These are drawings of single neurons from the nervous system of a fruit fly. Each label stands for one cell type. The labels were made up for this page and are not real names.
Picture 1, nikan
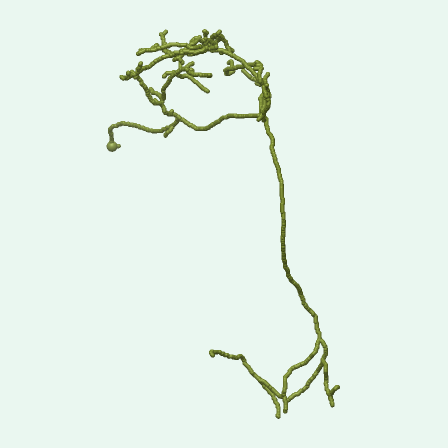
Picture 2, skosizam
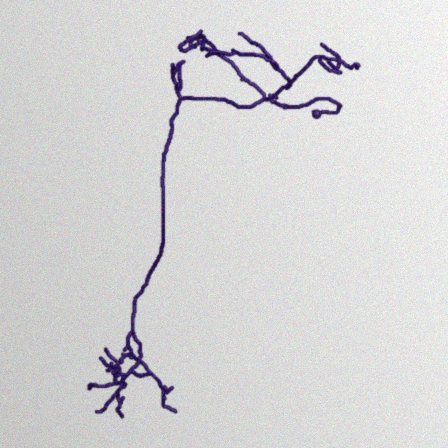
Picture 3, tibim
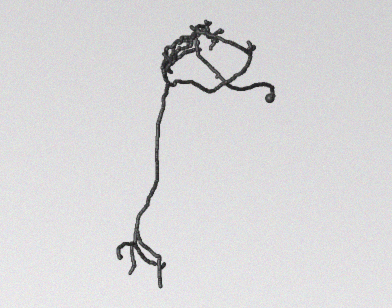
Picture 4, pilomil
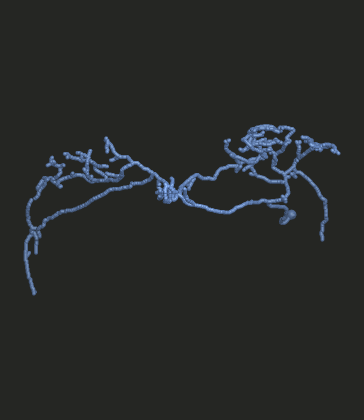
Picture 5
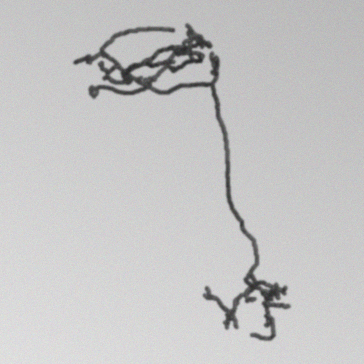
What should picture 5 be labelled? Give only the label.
skosizam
